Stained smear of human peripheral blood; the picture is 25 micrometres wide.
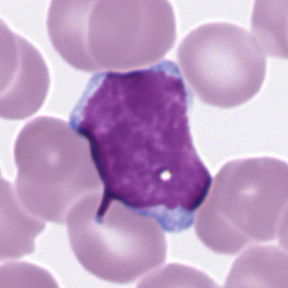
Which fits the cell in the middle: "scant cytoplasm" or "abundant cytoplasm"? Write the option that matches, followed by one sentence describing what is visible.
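Scant cytoplasm. The nucleus fills almost the whole cell.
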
